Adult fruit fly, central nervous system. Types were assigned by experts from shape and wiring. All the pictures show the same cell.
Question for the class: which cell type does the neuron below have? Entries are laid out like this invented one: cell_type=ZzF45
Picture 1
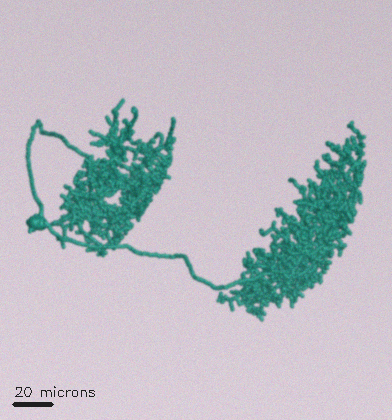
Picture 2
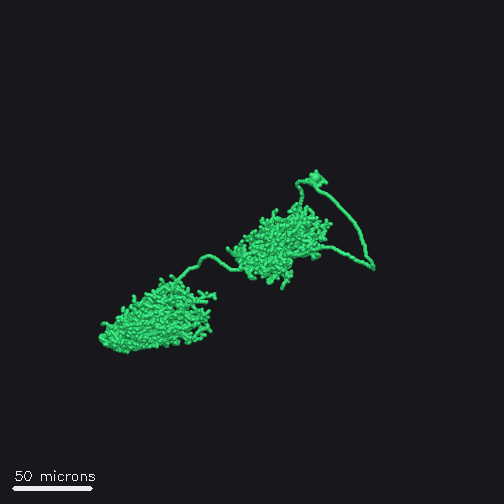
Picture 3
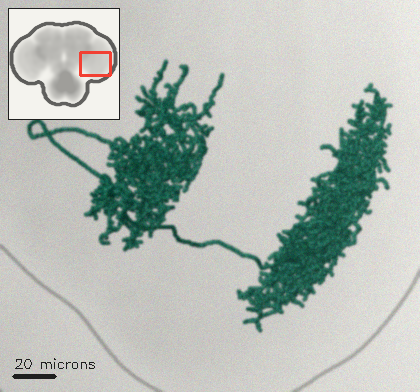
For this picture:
cell_type=MeLo8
